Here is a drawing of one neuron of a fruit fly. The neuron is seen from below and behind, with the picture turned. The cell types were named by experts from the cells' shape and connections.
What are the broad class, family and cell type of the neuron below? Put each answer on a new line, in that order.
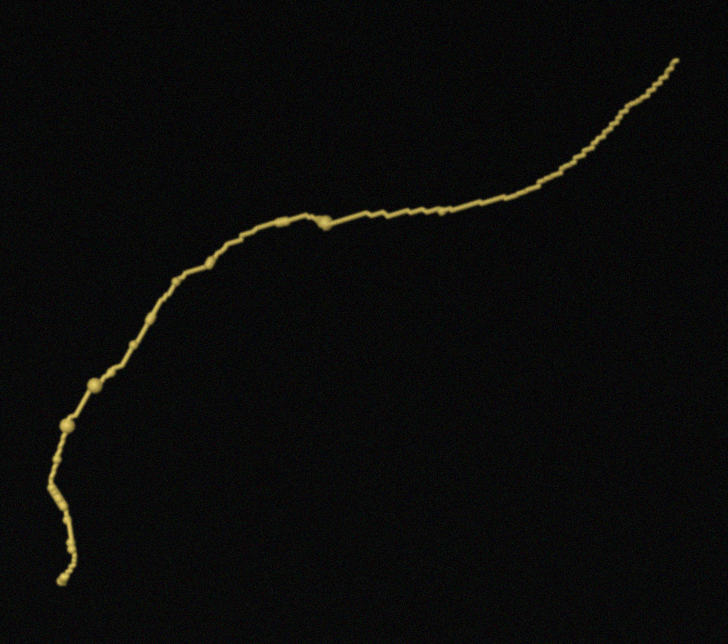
sensory neuron entering the nerve cord
class mechanosensory tactile
SNta31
